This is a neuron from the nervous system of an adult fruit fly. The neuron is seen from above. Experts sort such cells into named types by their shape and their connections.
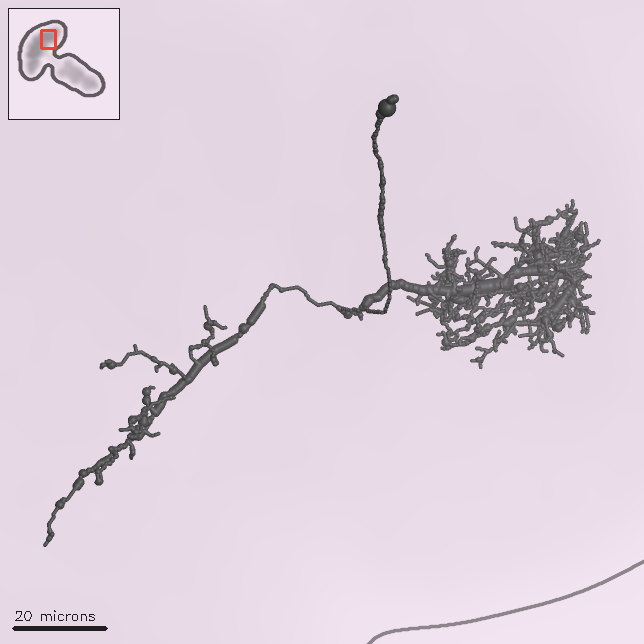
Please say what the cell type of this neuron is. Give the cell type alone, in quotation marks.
"LPLC1"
